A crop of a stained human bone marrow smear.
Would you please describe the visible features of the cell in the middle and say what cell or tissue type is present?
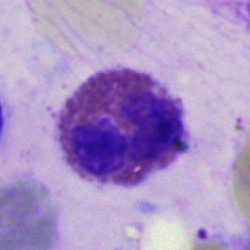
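Begin with the nucleus: it lies off-centre, toward the lower part of the cell. Its chromatin is dense and dark purple. The cytoplasm is packed with coarse granules and has a reddish-purple colour. The cell is an eosinophil.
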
